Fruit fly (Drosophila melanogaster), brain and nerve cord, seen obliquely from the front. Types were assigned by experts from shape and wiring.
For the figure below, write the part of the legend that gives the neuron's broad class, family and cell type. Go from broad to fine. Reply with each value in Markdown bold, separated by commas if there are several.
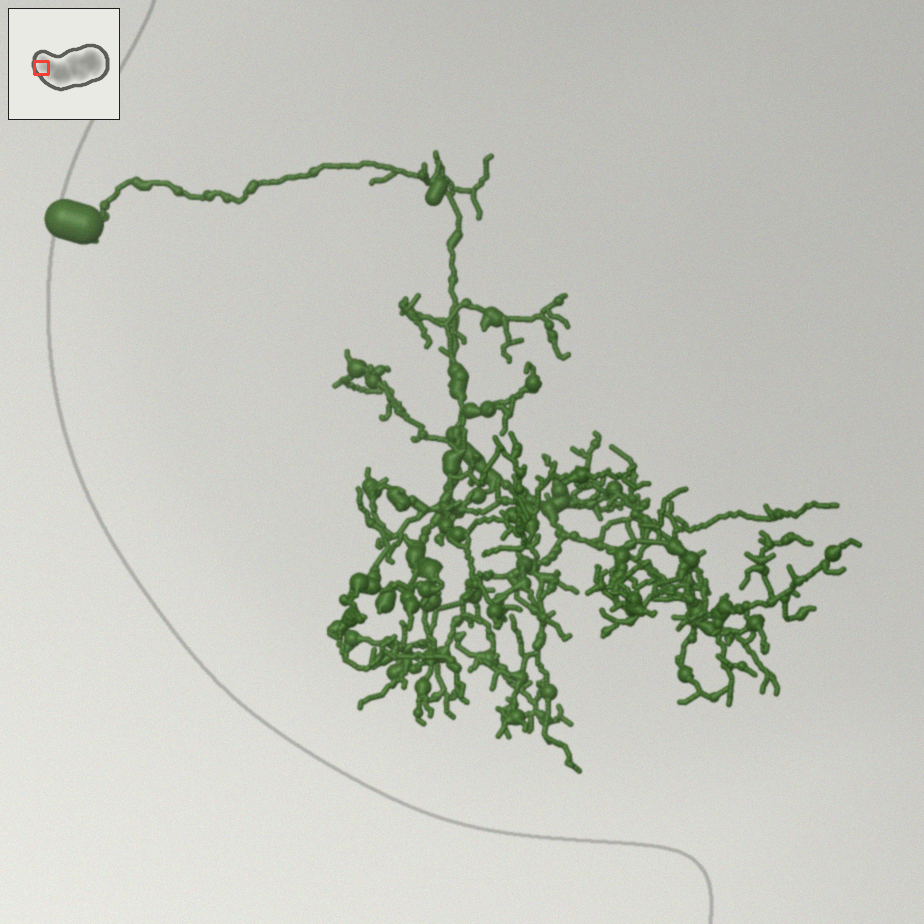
**nerve-cord intrinsic neuron**, **hemilineage 20A.22A**, **IN20A.22A019**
